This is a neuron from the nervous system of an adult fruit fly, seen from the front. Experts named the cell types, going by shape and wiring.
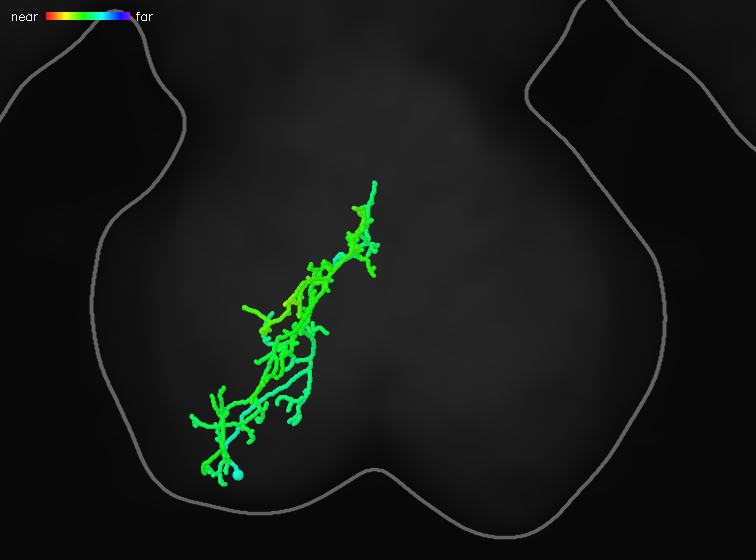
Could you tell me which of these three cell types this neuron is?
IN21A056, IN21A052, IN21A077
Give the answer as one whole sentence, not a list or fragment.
Typed by cell type, the neuron is IN21A052.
